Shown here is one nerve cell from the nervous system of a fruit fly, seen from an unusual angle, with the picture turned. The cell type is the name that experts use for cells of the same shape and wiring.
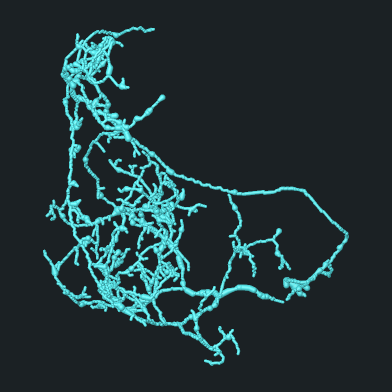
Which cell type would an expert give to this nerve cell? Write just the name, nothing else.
LHAV3e3_a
